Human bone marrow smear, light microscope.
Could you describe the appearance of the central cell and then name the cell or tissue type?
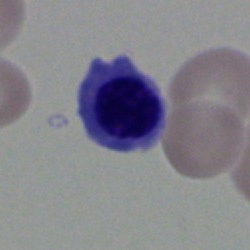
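Along the upper edge of the cell I can make out two small blunt bumps. Looking into the nucleus, I see no nucleolus. The cytoplasm forms a blue rim, wider on the upper left than on the right, and I find no granules in it. I'd name it an erythroblast.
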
